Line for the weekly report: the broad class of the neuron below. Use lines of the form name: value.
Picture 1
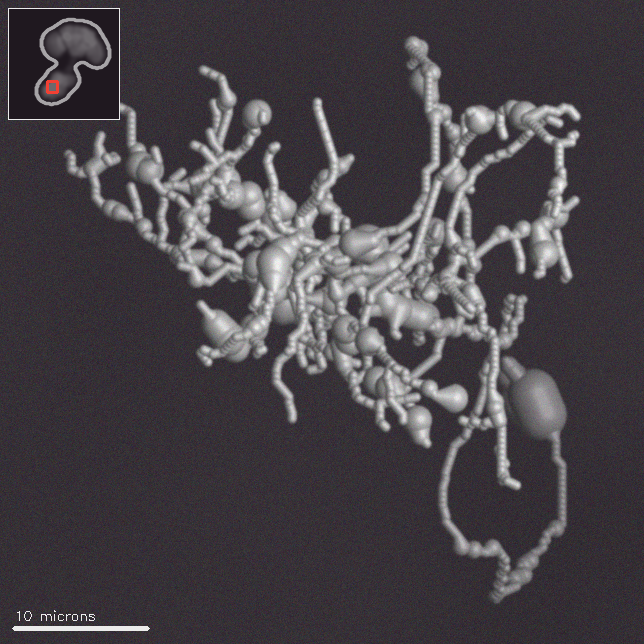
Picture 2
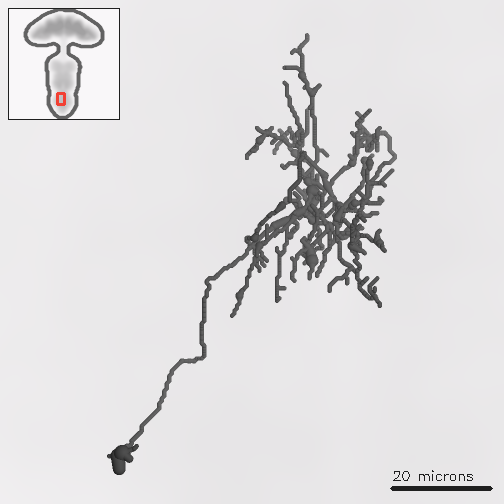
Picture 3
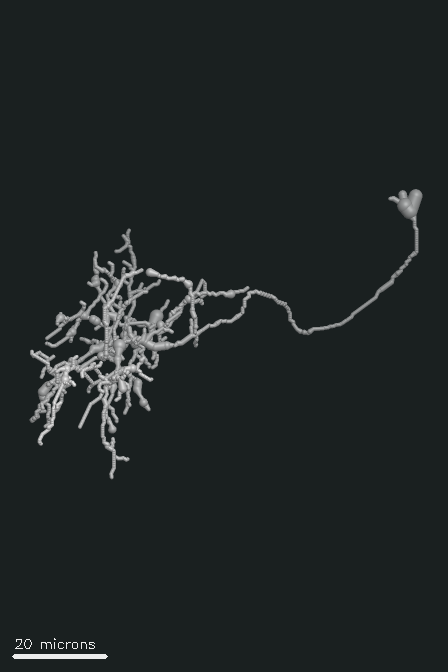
broad class: nerve-cord intrinsic neuron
